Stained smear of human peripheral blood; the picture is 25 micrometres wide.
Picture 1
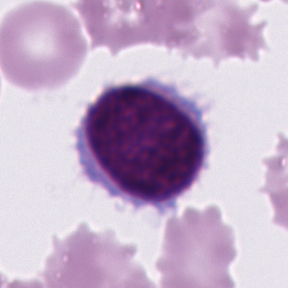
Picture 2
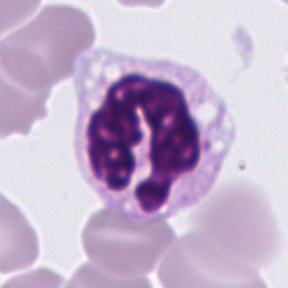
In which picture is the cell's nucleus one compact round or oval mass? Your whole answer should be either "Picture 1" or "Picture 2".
Picture 1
